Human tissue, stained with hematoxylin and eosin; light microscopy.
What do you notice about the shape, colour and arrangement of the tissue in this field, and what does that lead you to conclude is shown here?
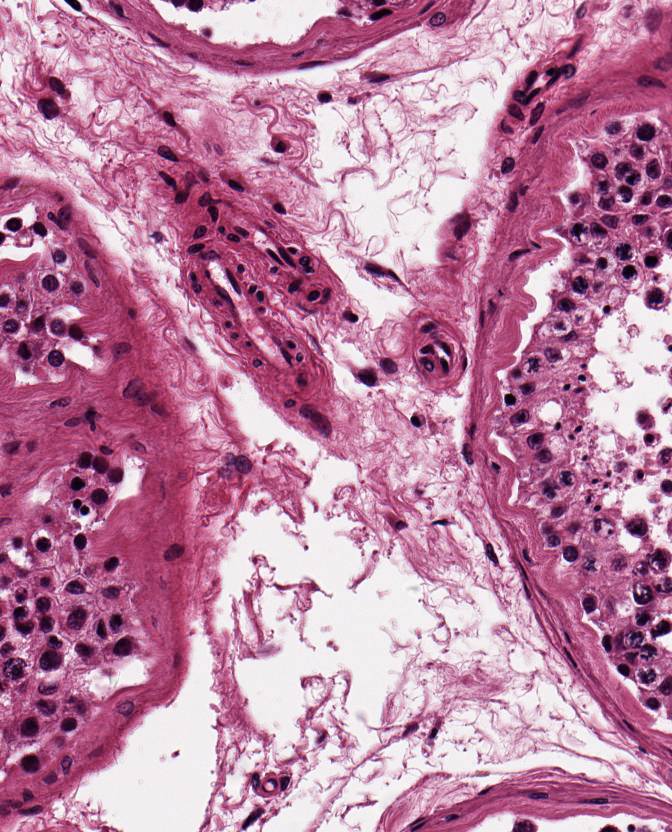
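Now, each tubule has a thick, wavy, deeply eosinophilic border of layered fibrous tissue. Inside, many layers of round cells fill it, not a single epithelial row. Between tubules the stroma is loose and pale, wispy fibres, wide clear spaces. This tissue is testis.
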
